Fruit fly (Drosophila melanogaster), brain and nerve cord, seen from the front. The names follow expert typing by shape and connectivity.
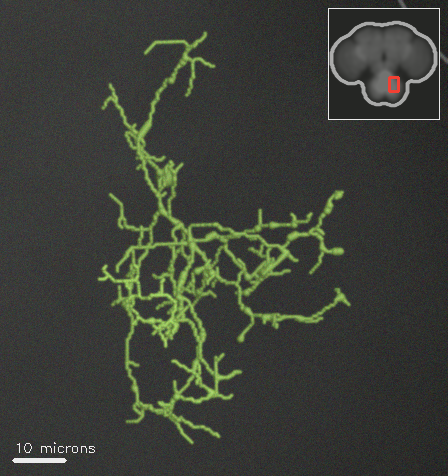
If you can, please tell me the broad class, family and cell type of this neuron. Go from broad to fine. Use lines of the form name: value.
broad class: nerve-cord intrinsic neuron
family: hemilineage 20A.22A
cell type: IN20A.22A054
